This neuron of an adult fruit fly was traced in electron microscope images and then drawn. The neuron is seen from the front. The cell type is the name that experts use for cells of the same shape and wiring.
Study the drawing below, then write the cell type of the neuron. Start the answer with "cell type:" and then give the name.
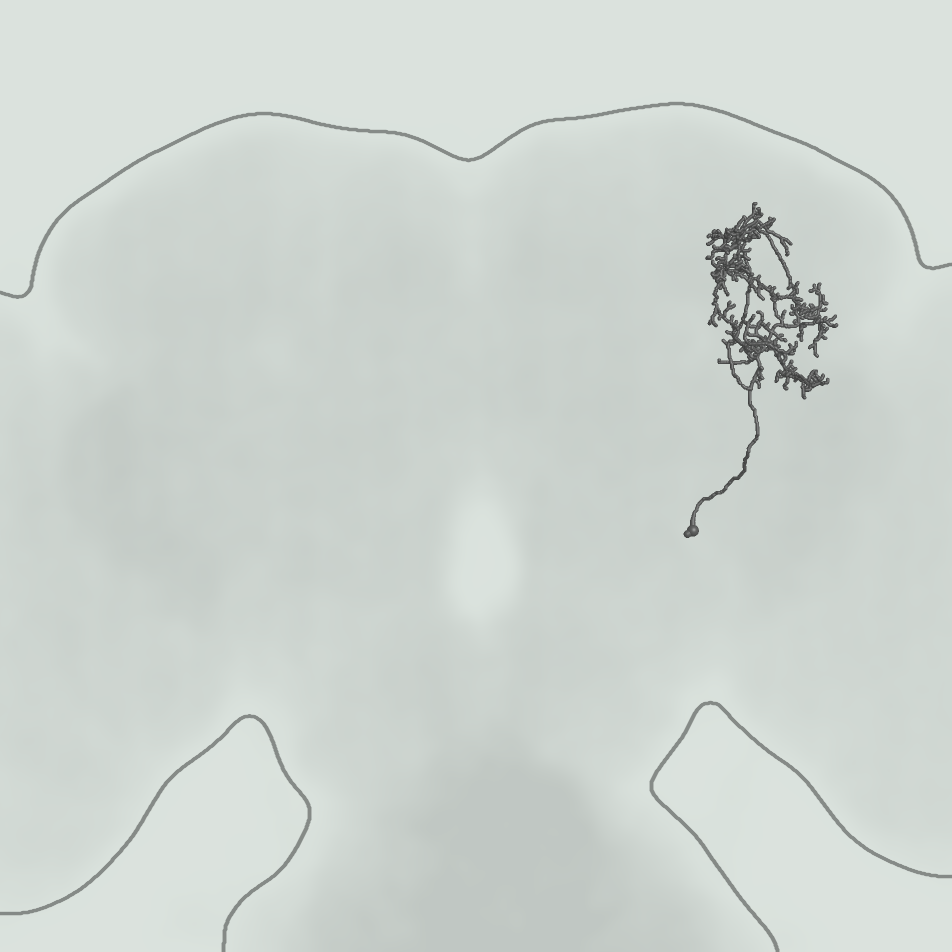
cell type: LHPV6l2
